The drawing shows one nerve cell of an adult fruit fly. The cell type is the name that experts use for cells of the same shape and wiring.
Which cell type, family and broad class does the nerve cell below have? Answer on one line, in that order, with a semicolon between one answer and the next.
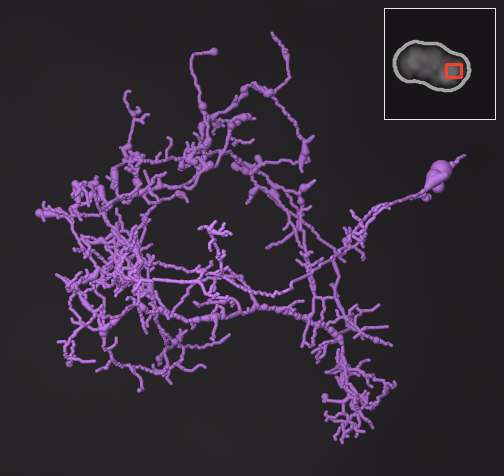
IN12B024_b; hemilineage 12B; nerve-cord intrinsic neuron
